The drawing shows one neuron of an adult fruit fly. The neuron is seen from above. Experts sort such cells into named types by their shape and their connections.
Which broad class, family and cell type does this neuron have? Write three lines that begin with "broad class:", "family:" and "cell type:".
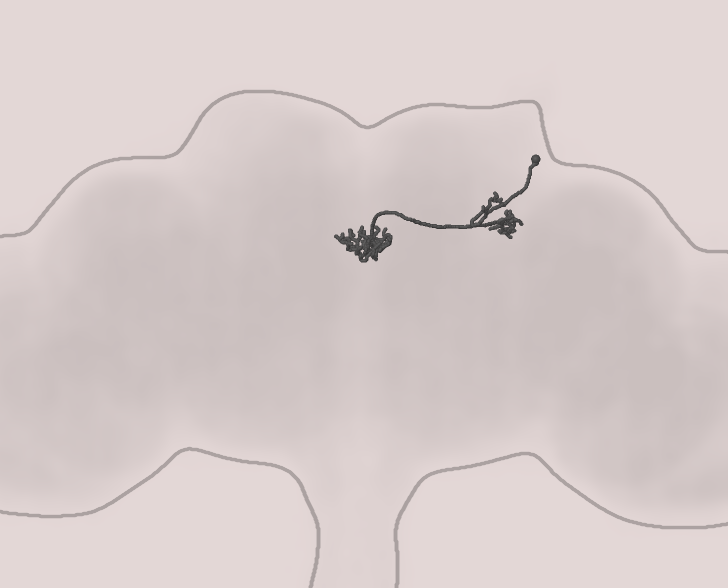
broad class: central-brain intrinsic neuron
family: hemilineage EBa1
cell type: ER1_b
